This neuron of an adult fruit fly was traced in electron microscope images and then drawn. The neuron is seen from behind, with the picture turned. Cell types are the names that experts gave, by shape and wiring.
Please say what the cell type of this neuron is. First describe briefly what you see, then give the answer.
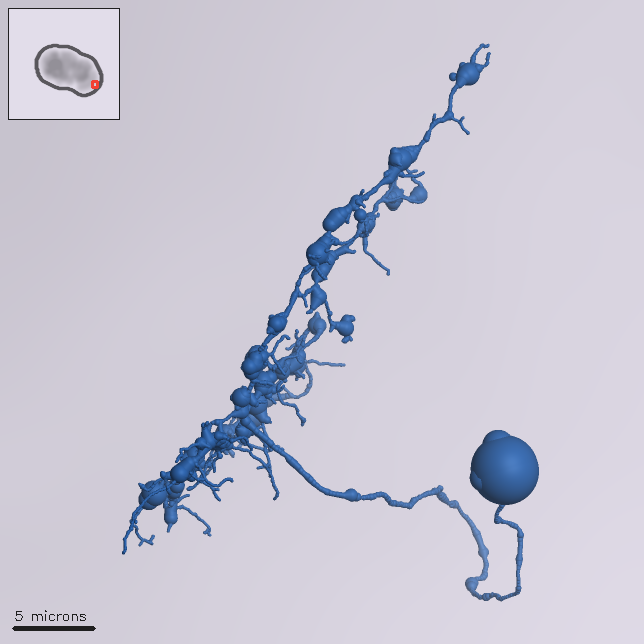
The cell body is at the lower right of the picture. From top to bottom in the picture it spans about 35 microns. The picture shows dozens of branch ends. Its broad class is optic-lobe intrinsic neuron. It is of cell type Dm15.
